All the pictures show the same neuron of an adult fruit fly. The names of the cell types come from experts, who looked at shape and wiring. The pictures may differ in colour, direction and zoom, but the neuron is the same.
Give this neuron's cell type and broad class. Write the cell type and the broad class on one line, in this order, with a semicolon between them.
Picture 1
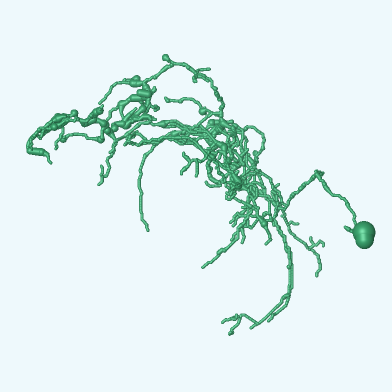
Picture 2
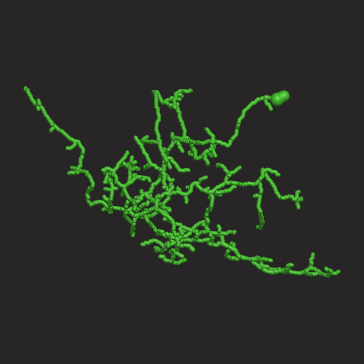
INXXX402; nerve-cord intrinsic neuron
